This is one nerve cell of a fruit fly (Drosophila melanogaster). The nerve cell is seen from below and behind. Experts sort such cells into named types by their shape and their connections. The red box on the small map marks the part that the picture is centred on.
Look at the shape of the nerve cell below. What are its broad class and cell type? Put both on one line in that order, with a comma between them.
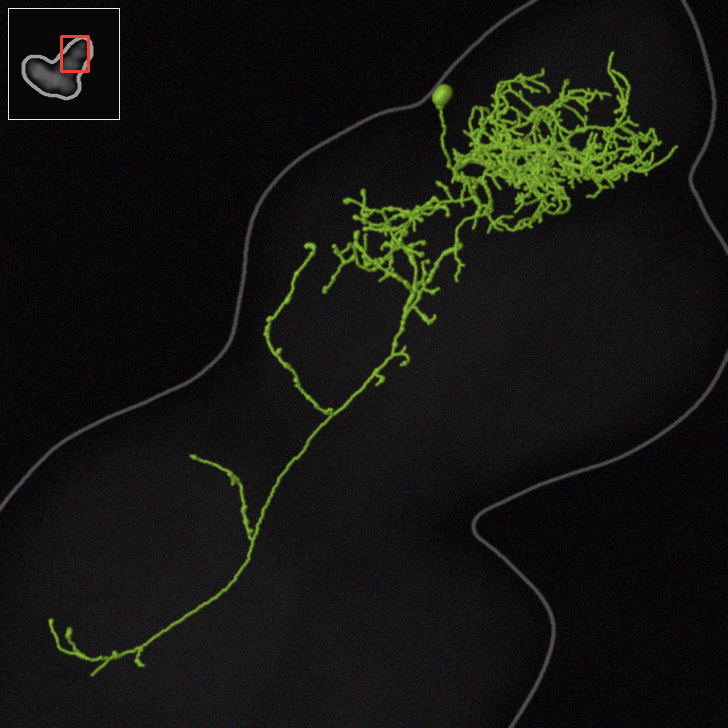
nerve-cord intrinsic neuron, INXXX114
